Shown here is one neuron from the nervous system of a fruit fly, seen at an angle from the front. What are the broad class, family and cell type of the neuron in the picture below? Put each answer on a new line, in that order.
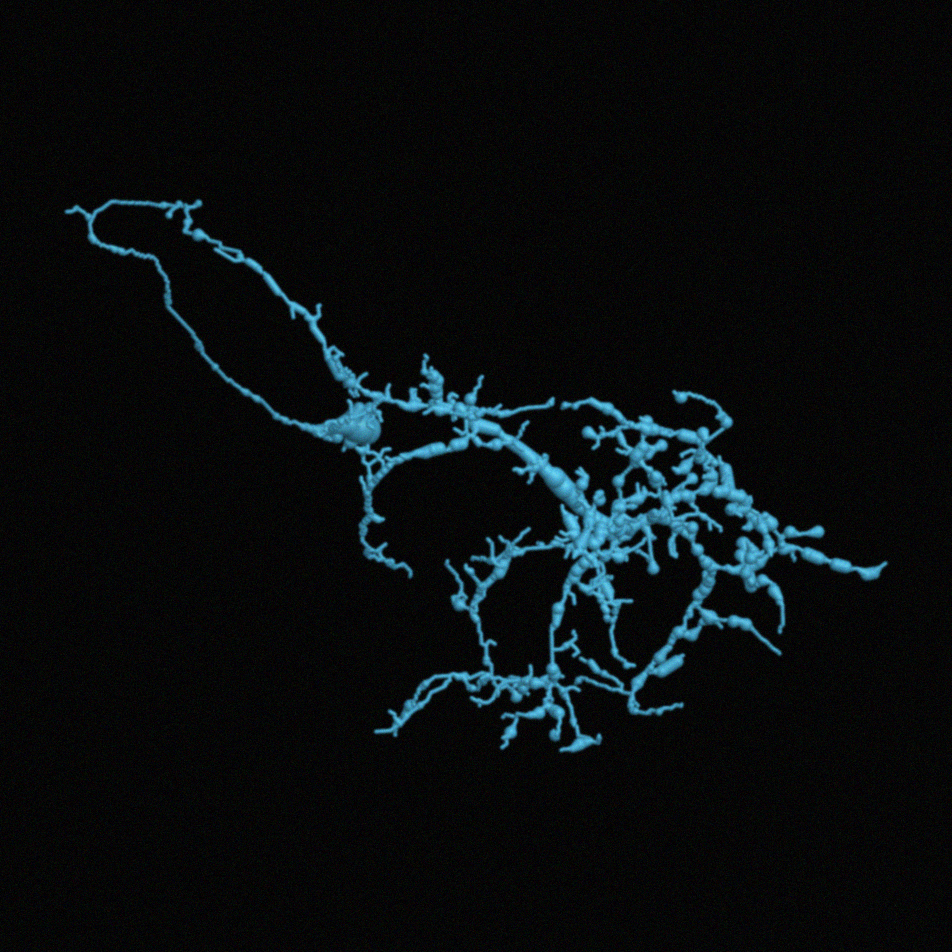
nerve-cord intrinsic neuron
hemilineage 12B
IN12B026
